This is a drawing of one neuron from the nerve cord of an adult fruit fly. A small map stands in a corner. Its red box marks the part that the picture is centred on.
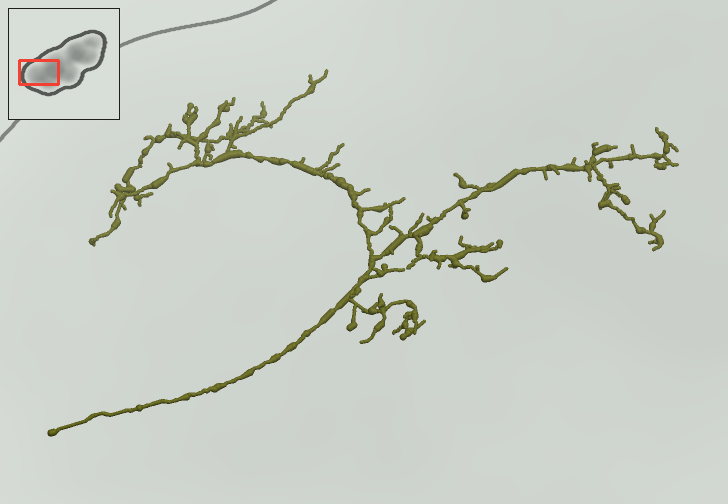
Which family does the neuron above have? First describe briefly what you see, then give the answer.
The drawing shows no cell body. The picture shows dozens of branch ends. It is a descending neuron. Its family is DNge.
